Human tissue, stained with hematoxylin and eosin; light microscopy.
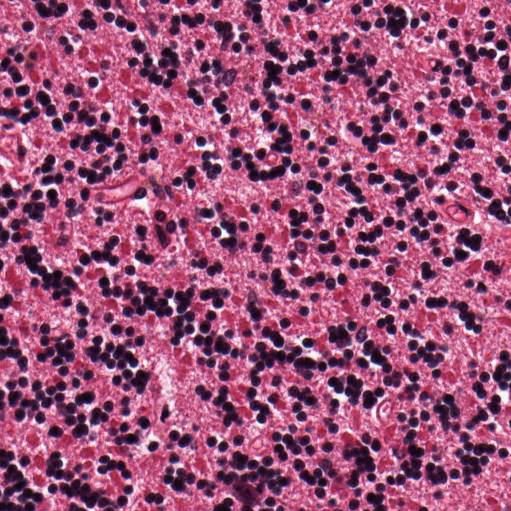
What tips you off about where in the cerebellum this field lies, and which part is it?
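What I'm looking at is the granular layer. Nearly every cell has a small, round, deep haematoxylin-stained nucleus, with hardly any cytoplasm visible.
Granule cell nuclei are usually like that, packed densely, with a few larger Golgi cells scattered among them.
The few larger cells I notice, with pinker cytoplasm and paler nuclei, on the right for one, would fit that. Between the nuclei the background is pink and finely fibrillary.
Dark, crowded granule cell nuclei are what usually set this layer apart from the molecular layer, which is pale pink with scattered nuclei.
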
